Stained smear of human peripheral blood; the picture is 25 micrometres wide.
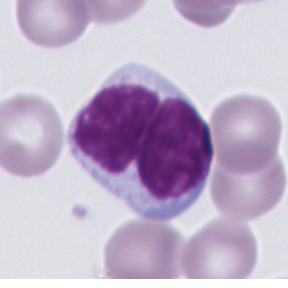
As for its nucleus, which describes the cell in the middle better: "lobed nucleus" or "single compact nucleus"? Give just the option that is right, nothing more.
Lobed nucleus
